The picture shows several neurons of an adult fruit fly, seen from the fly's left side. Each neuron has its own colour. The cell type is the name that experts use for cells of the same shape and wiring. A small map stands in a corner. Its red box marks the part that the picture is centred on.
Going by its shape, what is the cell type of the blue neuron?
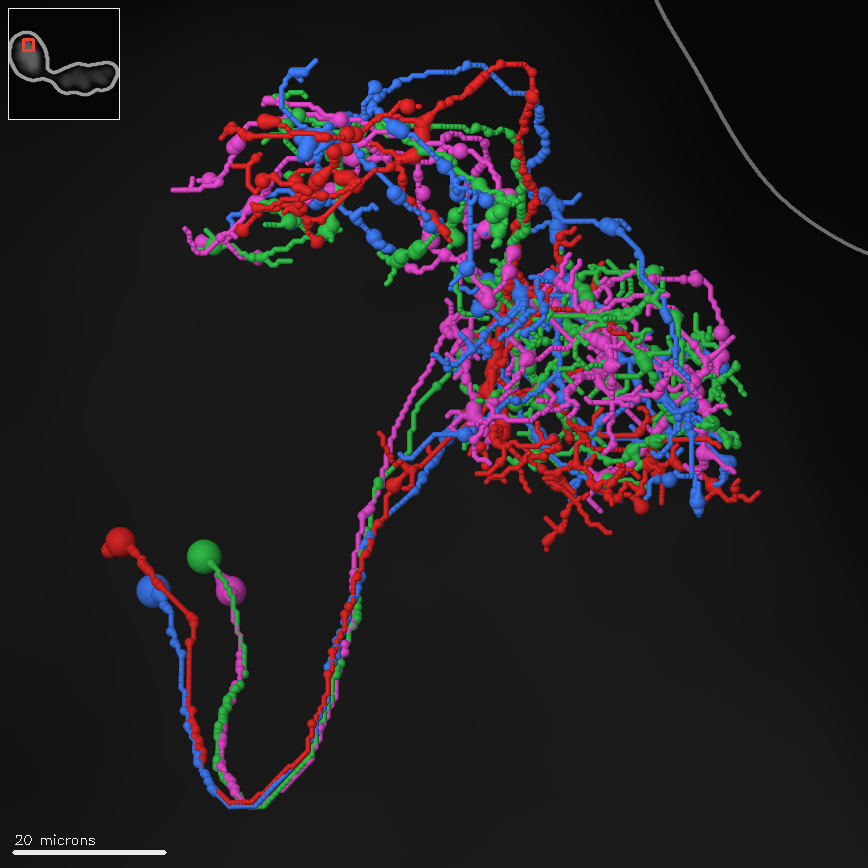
CB1389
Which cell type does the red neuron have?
CB4100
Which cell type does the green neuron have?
CB2823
